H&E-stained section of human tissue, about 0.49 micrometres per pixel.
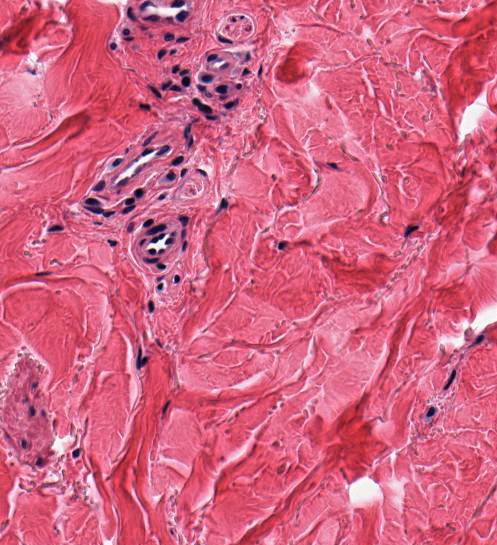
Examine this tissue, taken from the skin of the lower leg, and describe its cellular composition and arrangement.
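Field almost entirely thick pink collagen bundles, many directions. Nuclei among bundles sparse, small, dark, spindle-shaped. Upper left: cluster of small blood vessels lined by endothelial cells. No epithelium anywhere in field.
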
